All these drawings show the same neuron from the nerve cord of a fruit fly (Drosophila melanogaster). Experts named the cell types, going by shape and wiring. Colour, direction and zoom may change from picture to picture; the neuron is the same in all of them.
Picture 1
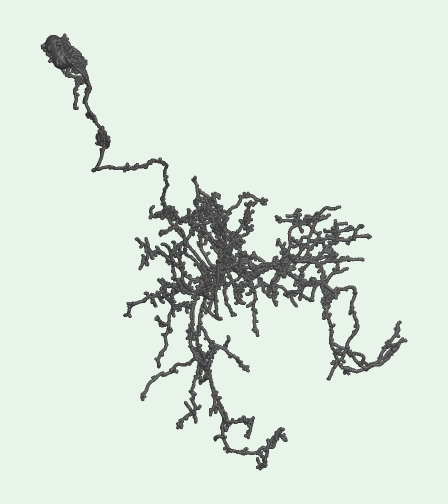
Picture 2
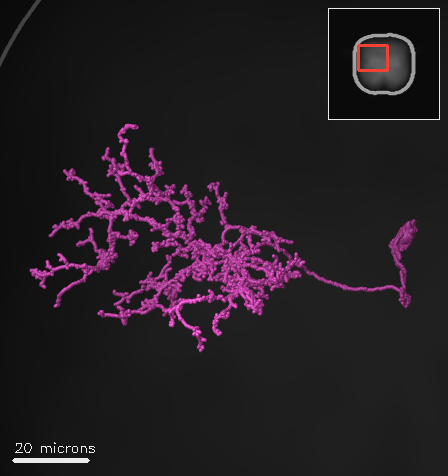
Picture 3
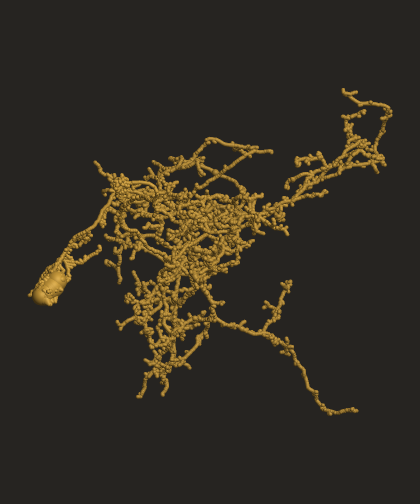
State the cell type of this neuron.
IN13B018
